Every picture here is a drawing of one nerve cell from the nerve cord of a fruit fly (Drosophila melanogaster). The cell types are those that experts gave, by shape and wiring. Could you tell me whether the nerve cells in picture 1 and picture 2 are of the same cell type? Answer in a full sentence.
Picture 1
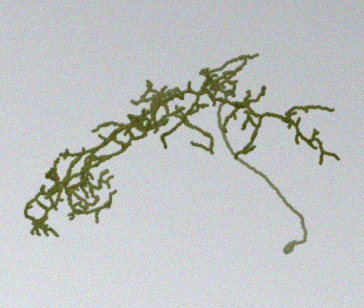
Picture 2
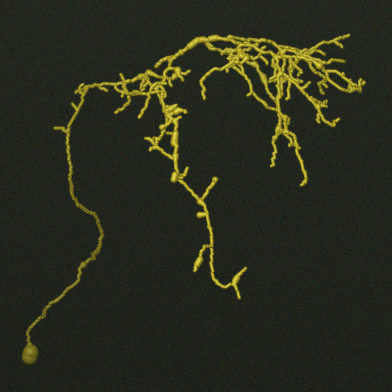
They are of different cell types.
